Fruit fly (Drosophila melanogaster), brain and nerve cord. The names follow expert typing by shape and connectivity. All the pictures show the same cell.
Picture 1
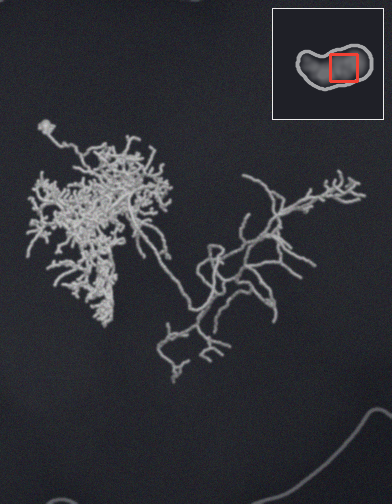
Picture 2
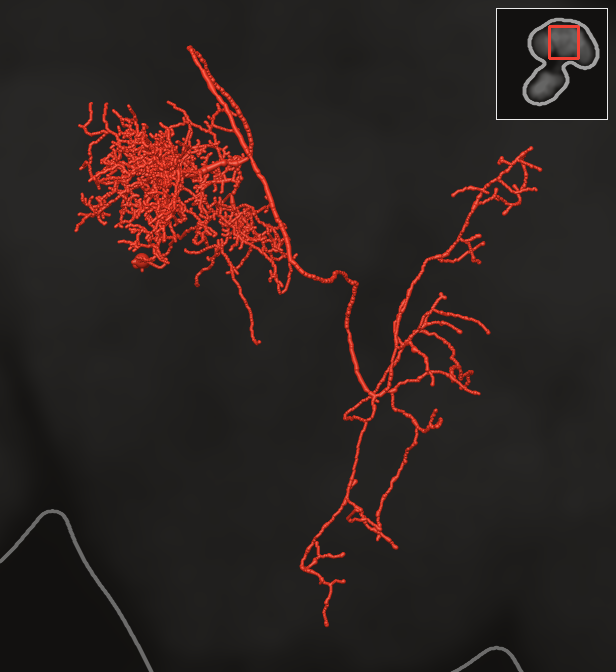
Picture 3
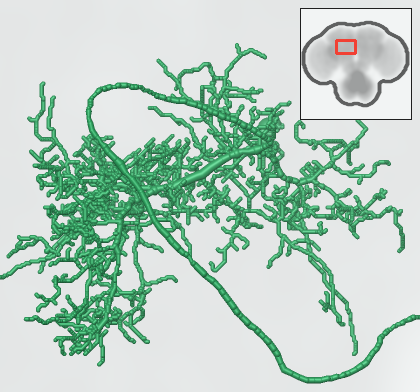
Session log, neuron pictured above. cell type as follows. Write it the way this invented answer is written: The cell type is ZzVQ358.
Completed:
The cell type is CL333.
